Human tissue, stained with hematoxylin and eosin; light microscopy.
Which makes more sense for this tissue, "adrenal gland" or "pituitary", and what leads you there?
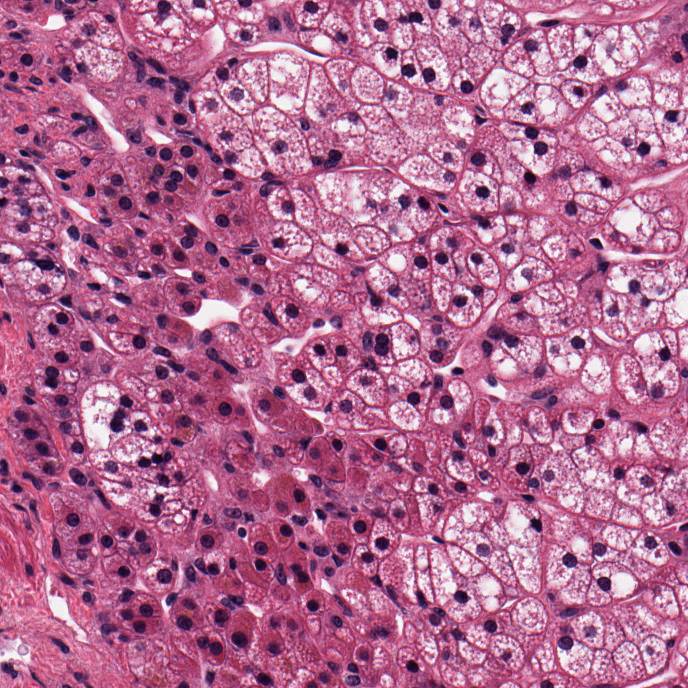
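It is adrenal gland. Solid nests and cords without lumens are separated by thin delicate partitions. Upper and right, the cells are large and polygonal with pale, finely vacuolated, foamy cytoplasm; toward the lower left they are smaller, with dense eosinophilic cytoplasm lacking vacuoles.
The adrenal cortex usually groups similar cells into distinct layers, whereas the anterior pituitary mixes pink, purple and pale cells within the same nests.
Here the two kinds hold separate parts of the field.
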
